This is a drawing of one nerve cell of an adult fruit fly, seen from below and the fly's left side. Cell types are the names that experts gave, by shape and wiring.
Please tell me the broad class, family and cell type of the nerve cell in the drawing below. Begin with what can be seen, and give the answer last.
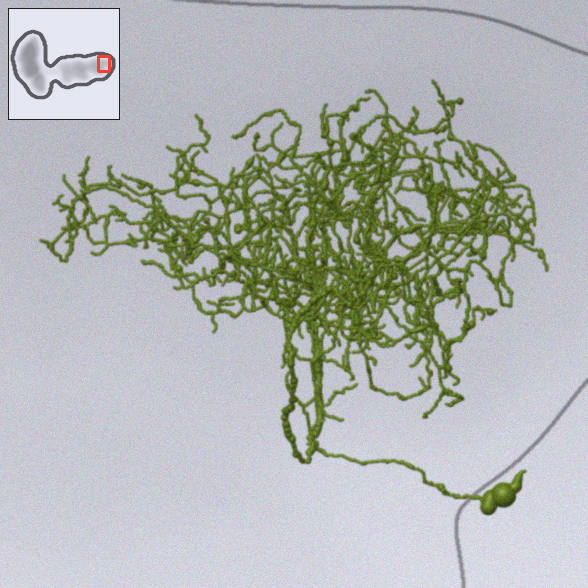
It lies in the nerve cord. The cell body is at the lower right of the picture. The picture shows more than a hundred branch ends. Its broad class is nerve-cord intrinsic neuron. The family is hemilineage 13B. The cell type is INXXX290.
